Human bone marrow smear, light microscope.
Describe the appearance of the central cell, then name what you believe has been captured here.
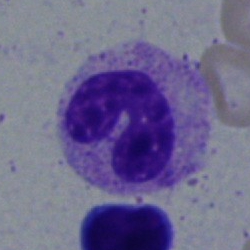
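Look at the nucleus first: it's deeply indented, so it curves round into something like a horseshoe, and no nucleoli show in it. Fine pinkish-purple granules are scattered all through the cytoplasm, with no vacuoles seen. So this one's a band neutrophil.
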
